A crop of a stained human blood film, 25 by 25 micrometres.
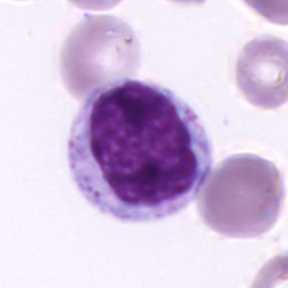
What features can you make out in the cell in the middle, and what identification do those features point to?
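A single oval nucleus without lobes, about 11 by 9 micrometres, occupies about 60% of the cell's area; the cell measures about 12 micrometres across. Its chromatin is dense and coarsely mottled with paler patches. The cytoplasm is pale lilac-blue, with fine reddish-purple granules scattered through it. This cell is a metamyelocyte.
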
